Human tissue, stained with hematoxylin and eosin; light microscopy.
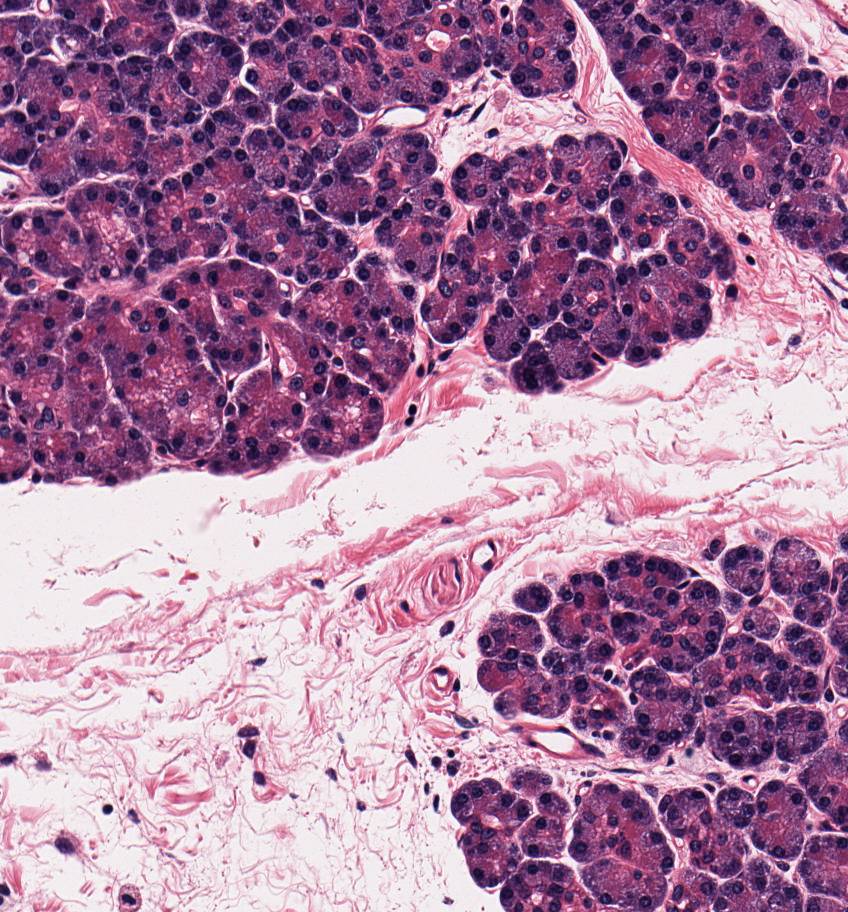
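Pancreas. Lobules of glandular tissue occupy the upper half and lower right of the field, divided by a band of loose connective tissue running roughly left to right. Each lobule is made of closely packed, small rounded acini with little or no visible lumen. Acinar cells have round, dark, basally placed nuclei and granular cytoplasm staining deep purplish-red.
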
